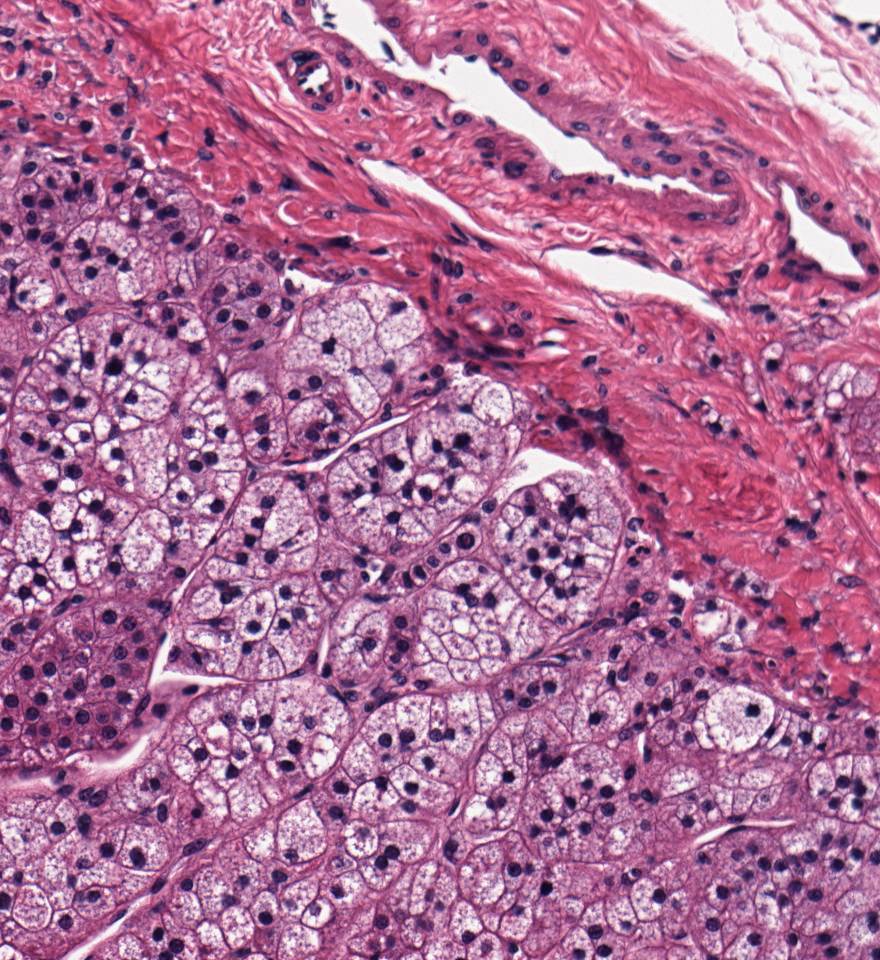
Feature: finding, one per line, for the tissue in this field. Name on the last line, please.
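Fibrous band: dense, pink, crossing upper right
Pale cells: lower left and most of the remainder
Arrangement: rounded nests, each outlined by a thin pink septum
Cytoplasm: mostly pale, finely vacuolated, foamy
Nuclei: small, round, dark, mostly central
Name: adrenal gland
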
